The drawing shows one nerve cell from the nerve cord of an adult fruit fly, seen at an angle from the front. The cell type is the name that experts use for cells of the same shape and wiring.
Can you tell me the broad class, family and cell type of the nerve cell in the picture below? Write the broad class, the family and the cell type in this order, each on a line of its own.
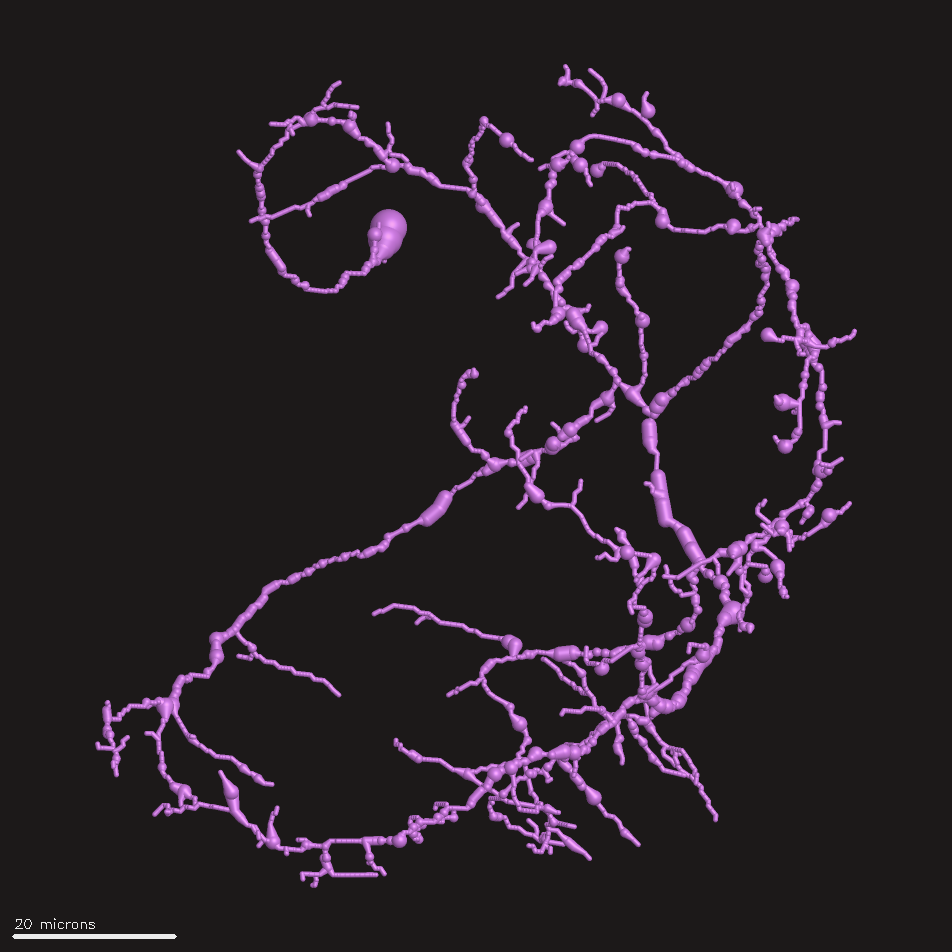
nerve-cord intrinsic neuron
hemilineage 03A
IN03A073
